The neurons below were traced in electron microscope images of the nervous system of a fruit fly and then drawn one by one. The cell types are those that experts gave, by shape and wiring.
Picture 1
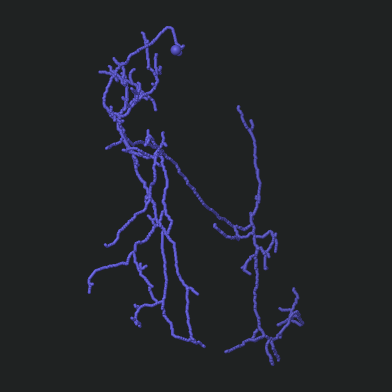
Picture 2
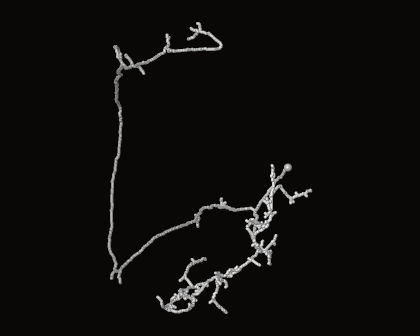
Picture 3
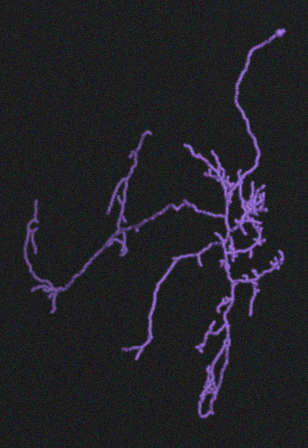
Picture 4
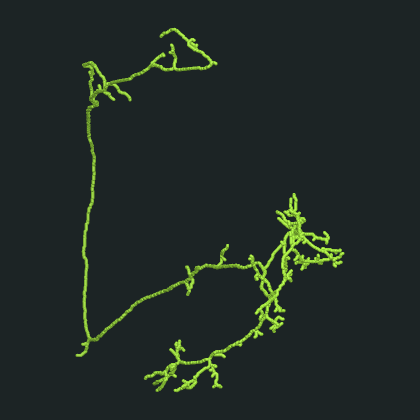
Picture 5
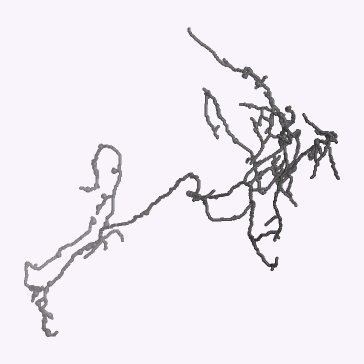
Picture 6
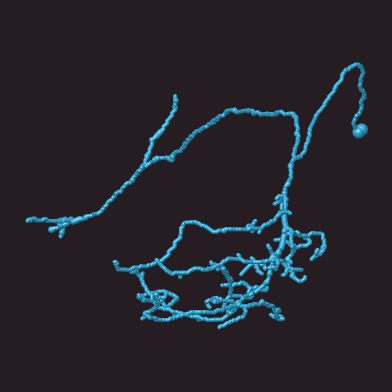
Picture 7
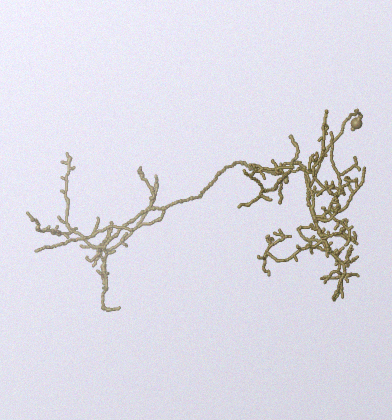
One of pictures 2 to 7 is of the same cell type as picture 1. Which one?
Picture 3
